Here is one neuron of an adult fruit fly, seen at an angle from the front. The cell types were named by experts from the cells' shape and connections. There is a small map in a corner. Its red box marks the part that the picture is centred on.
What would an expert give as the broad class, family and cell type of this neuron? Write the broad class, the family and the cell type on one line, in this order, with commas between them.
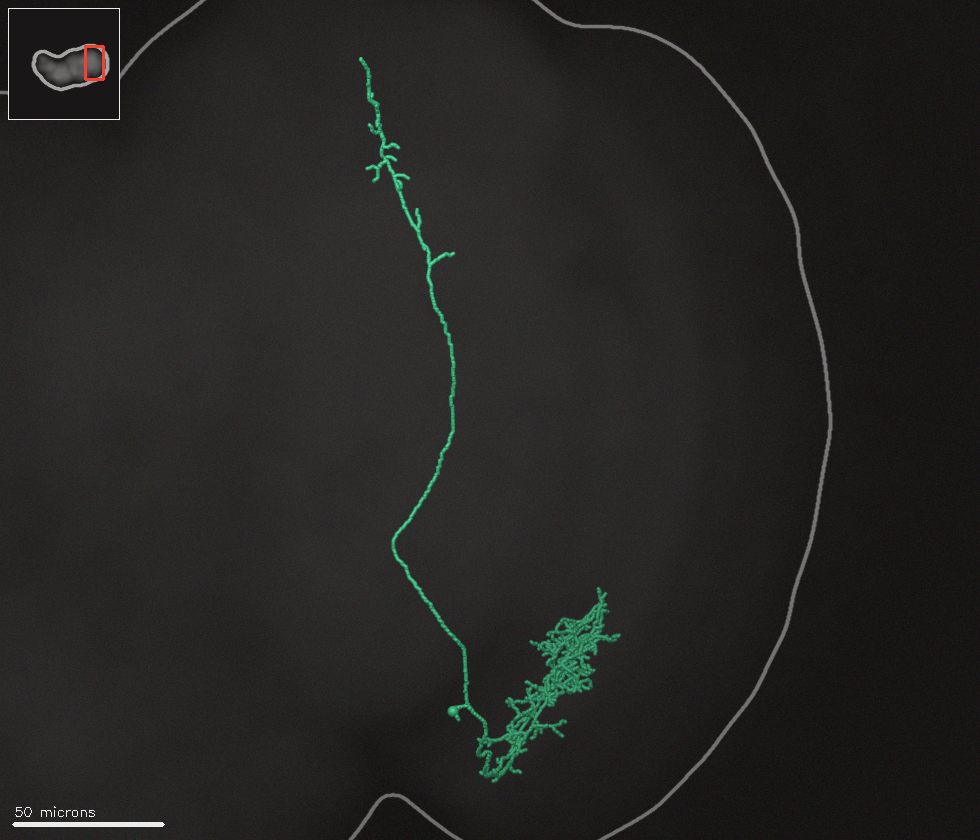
visual projection neuron, MeVP, MeVP10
